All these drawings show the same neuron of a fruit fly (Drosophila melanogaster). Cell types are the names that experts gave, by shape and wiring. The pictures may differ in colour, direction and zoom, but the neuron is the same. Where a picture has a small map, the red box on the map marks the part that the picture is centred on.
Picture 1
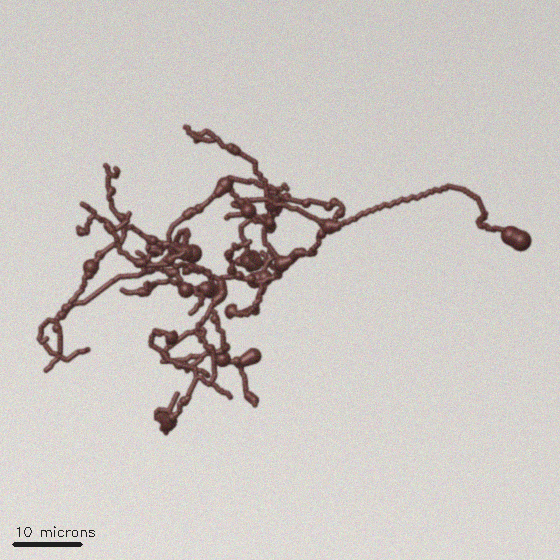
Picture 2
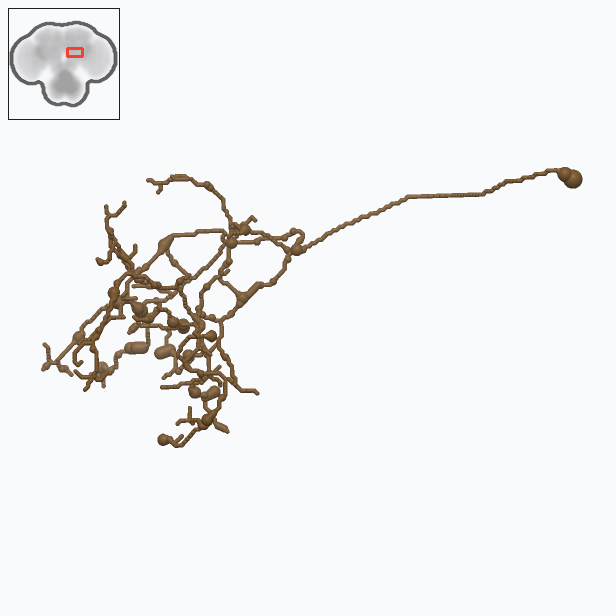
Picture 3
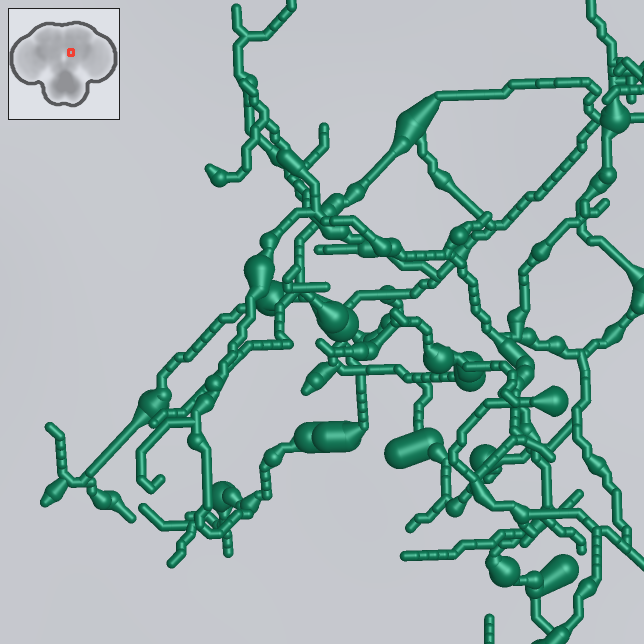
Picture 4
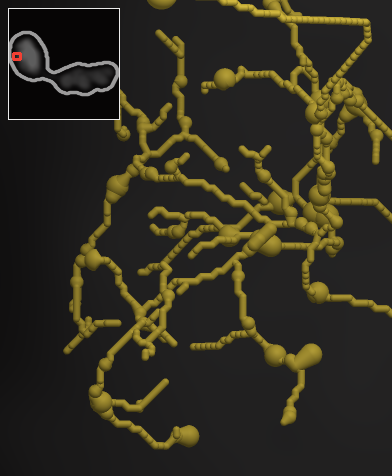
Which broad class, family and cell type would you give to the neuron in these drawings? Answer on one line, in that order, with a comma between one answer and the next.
central-brain intrinsic neuron, hemilineage ALl1_dorsal, CB1824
